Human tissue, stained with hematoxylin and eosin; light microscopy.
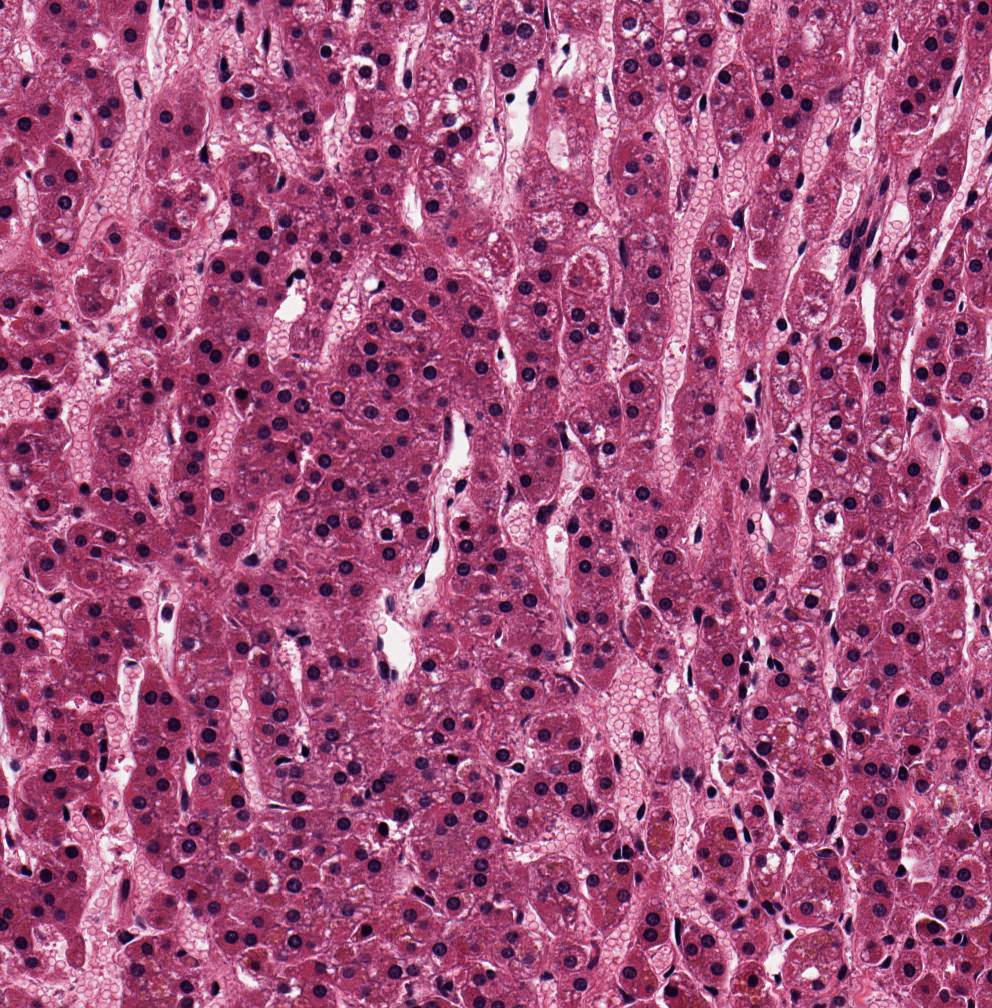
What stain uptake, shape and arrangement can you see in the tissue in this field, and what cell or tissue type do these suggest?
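Cells here line up in long cords, mostly running top to bottom. Plenty have pale, finely bubbly cytoplasm built of many small clear vacuoles; others have dense, granular, deeply eosinophilic cytoplasm without clear vacuoles. Their nuclei are round and dark, mostly one per cell, with little variation in size. This is adrenal gland.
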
